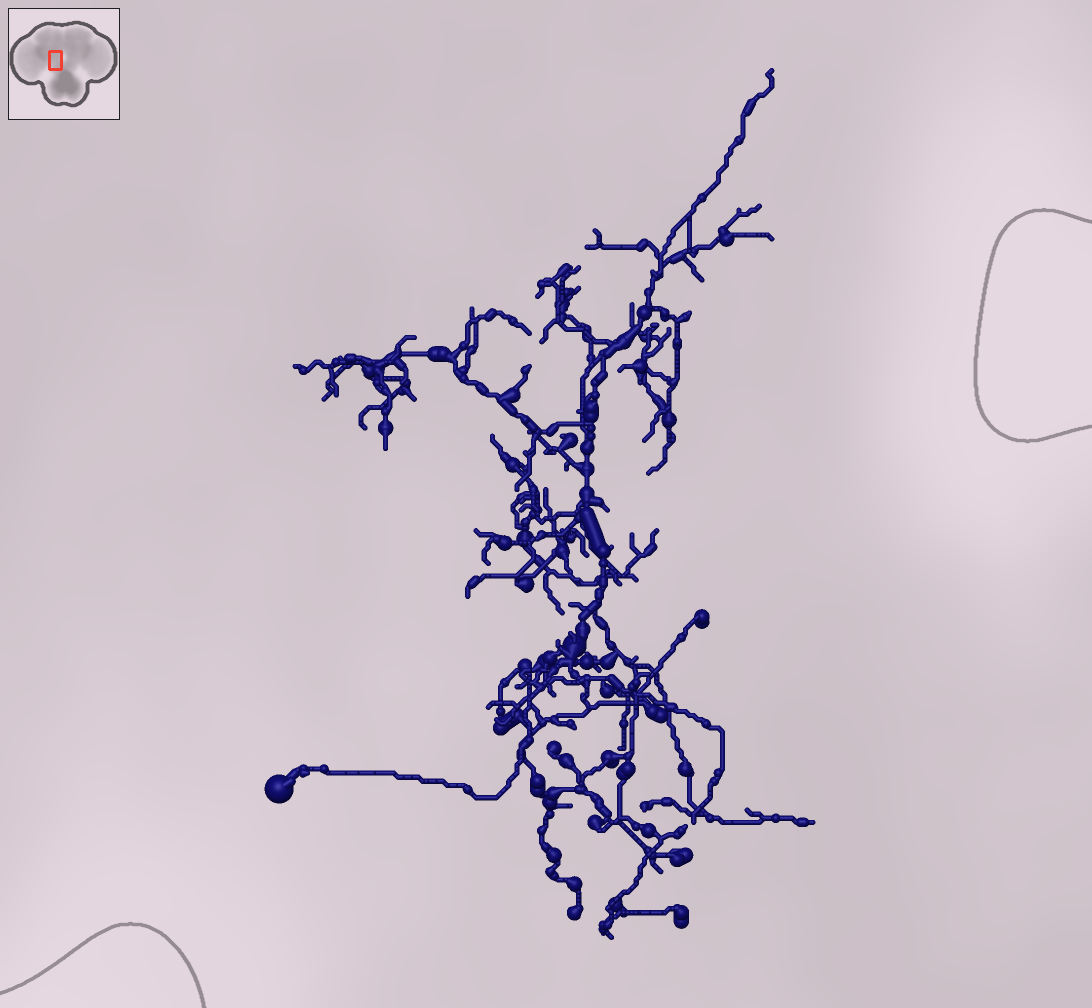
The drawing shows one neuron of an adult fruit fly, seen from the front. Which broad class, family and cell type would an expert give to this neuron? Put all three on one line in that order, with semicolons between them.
central-brain intrinsic neuron; hemilineage TRdl_b; CB1985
